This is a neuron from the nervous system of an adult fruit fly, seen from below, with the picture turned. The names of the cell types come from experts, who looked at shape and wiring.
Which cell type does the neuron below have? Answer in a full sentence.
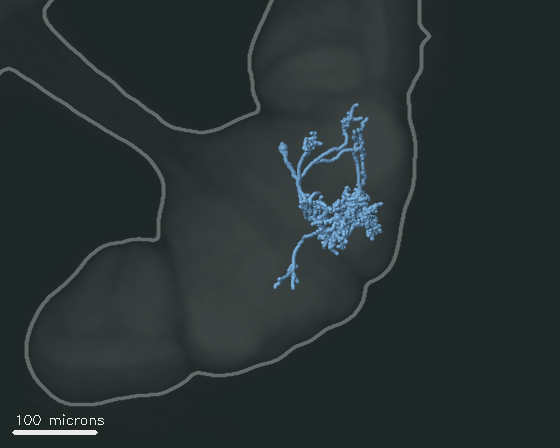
The cell type is M_spPN4t9.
